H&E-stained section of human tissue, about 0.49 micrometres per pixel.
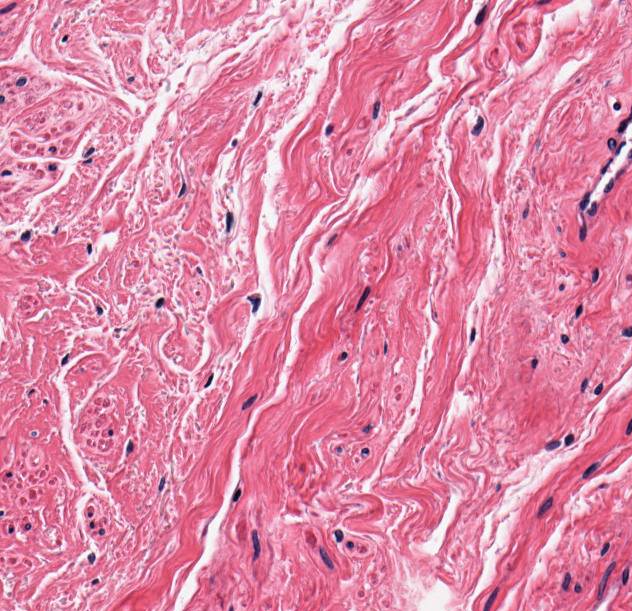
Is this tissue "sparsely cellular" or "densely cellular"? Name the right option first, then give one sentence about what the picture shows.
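Sparsely cellular. Nuclei are sparse and widely scattered relative to the amount of collagen.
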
